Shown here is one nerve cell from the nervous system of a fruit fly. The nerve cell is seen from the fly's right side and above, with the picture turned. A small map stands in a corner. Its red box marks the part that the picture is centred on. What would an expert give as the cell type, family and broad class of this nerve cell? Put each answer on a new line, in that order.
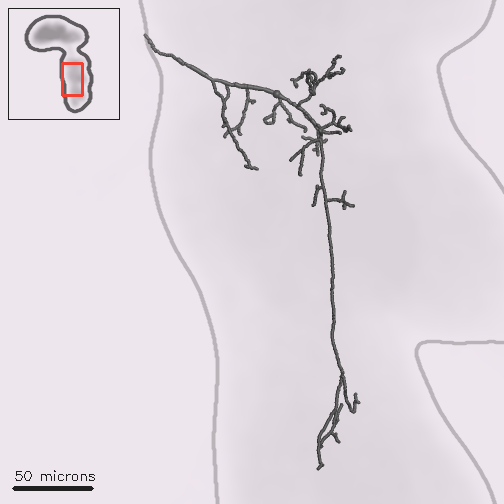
SNpp30
class mechanosensory proprioceptive
sensory neuron entering the nerve cord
